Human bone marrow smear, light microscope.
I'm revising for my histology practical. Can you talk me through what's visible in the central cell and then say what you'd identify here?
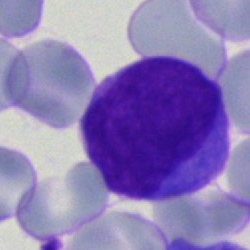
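I'd say the outline is smooth and nearly round. The chromatin looks dark purple and densely packed, finely mottled in texture. Cytoplasm is only a thin crescent at the lower right, and it stains a paler blue-violet than the nucleus. This one is a blast.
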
